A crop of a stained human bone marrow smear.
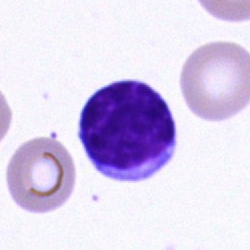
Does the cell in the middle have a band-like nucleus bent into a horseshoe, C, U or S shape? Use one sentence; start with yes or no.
No, instead of a band, the nucleus forms a compact round or oval shape.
